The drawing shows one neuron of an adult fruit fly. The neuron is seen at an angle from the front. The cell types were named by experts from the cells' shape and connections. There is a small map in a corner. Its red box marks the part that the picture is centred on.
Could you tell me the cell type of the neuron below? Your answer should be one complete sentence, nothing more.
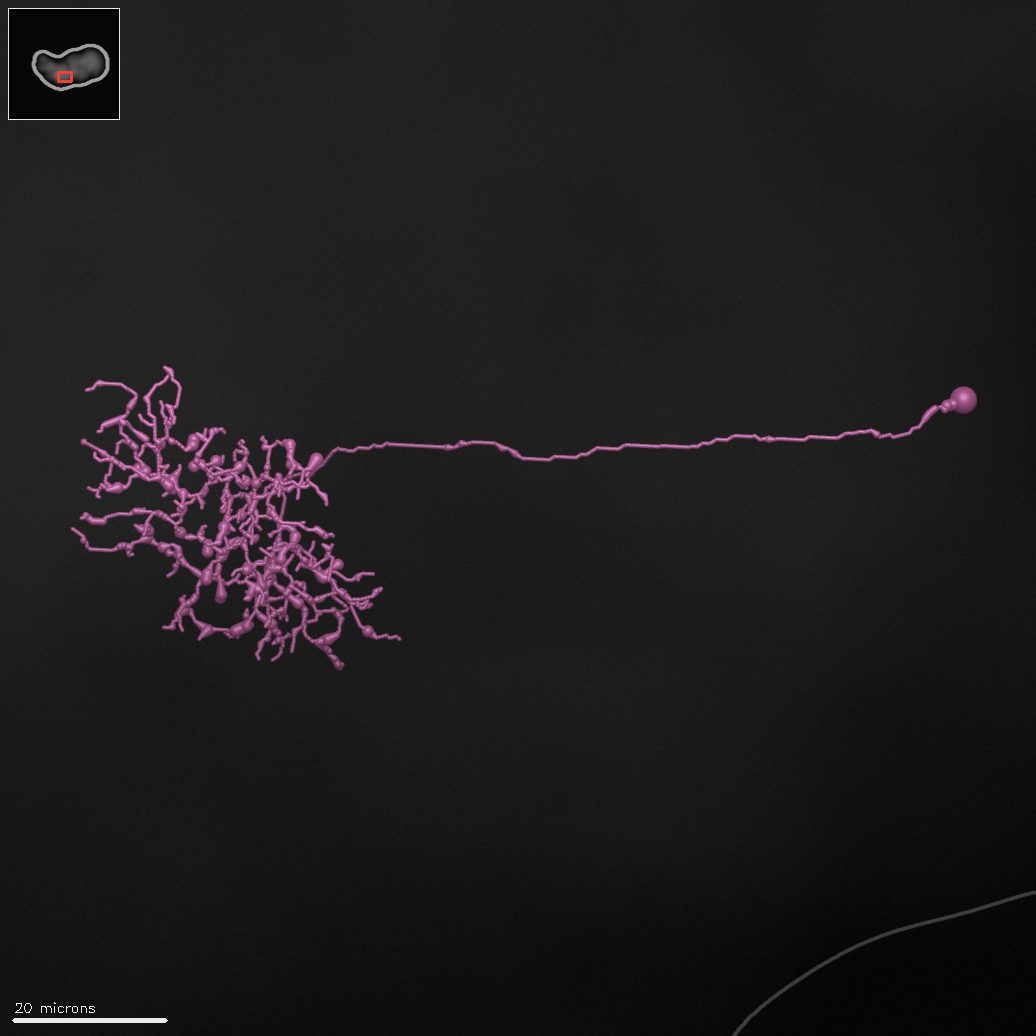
The cell type name for this neuron is Pm5.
